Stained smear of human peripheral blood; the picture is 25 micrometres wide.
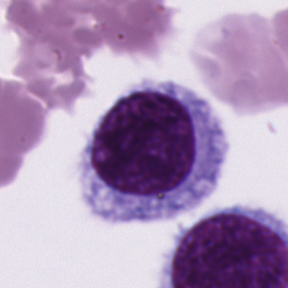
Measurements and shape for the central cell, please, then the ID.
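The outline of this cell is roughly round, with a finely ragged, fuzzy edge. Its round nucleus lies off-centre toward the upper left, measures about 9 micrometres across and fills about 50% of the cell's area. The cytoplasm is pale greyish-blue, and its rim is widest on the lower right side. This is a hairy cell.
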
